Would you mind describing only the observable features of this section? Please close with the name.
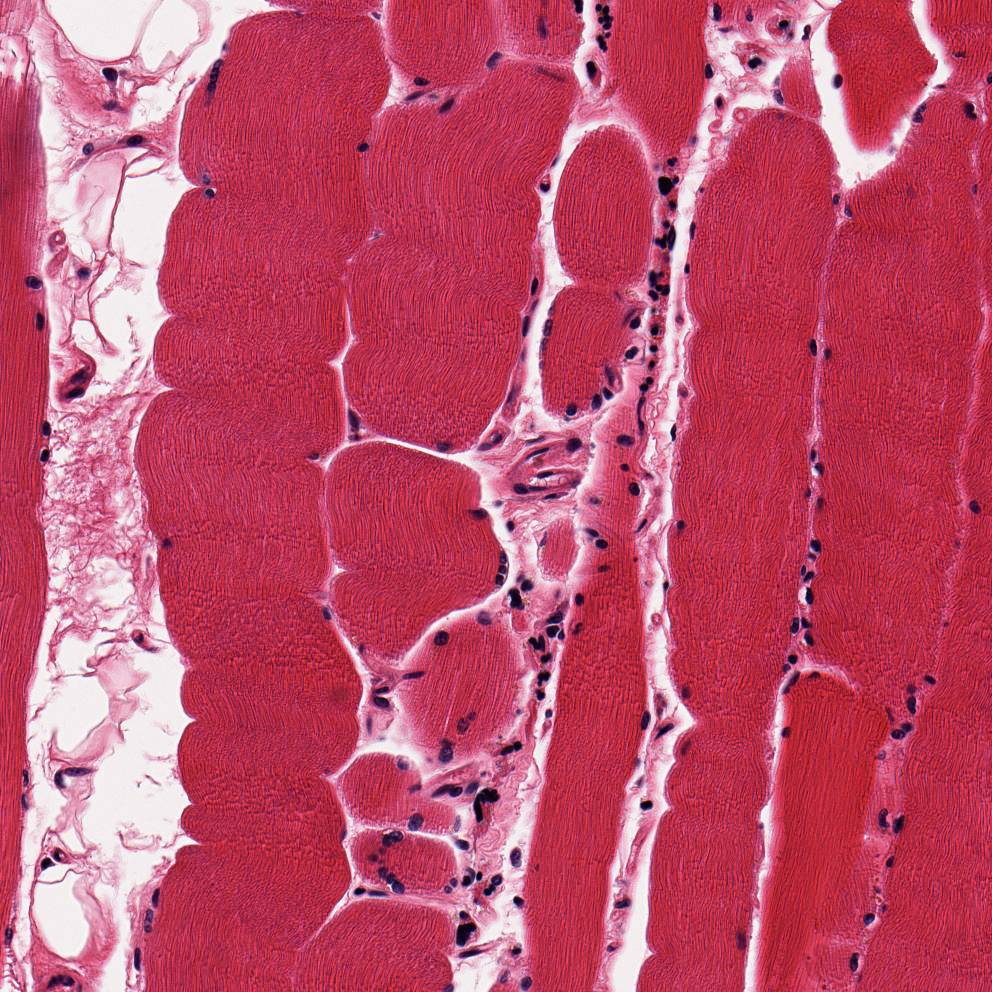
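The fibre cytoplasm stains a deep, even red with eosin. Muscle fibre nuclei are small, dark and flattened, positioned at the fibre edges. Along the left side of the field runs a band of loose, pale pink, wispy connective tissue. White shrinkage clefts separate many fibres from the surrounding tissue. The section is skeletal muscle.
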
